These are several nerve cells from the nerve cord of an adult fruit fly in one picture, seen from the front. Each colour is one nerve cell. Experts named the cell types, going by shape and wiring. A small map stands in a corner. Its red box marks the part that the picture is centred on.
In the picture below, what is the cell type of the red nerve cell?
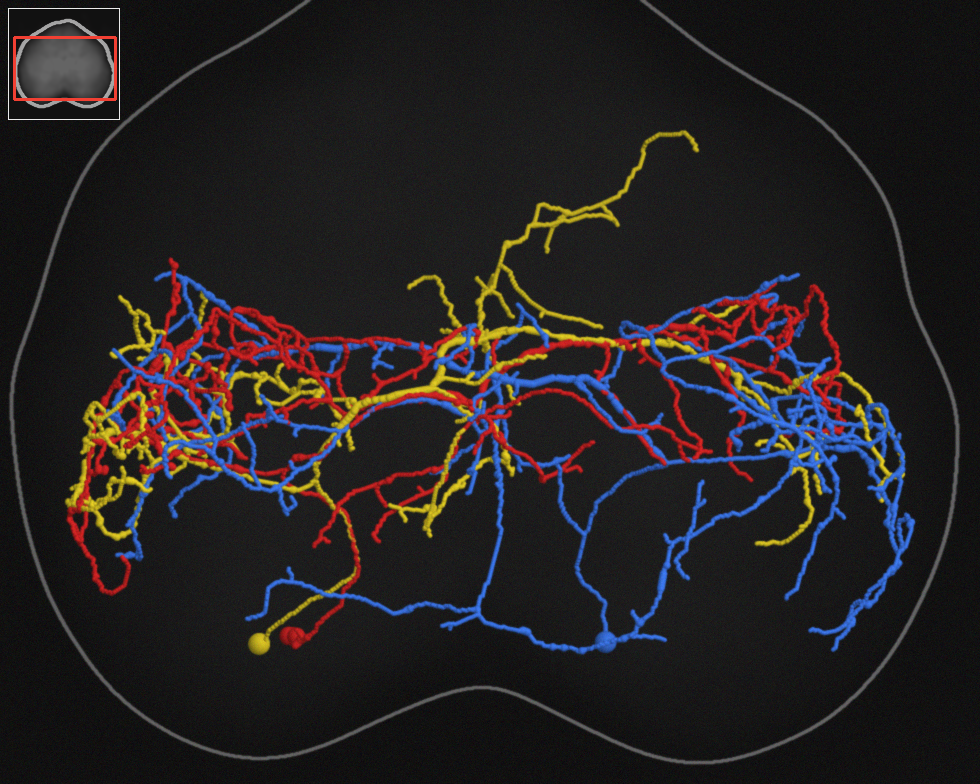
IN04B018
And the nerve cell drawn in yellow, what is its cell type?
IN04B030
